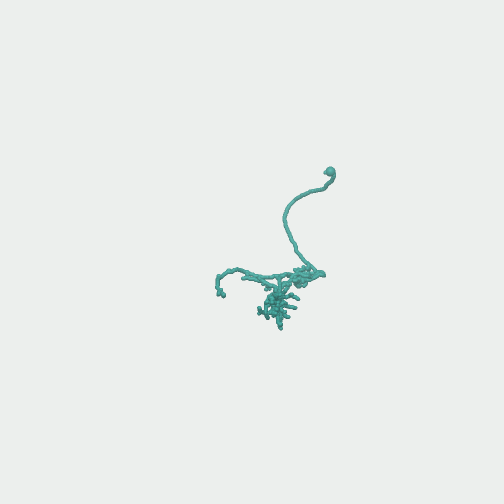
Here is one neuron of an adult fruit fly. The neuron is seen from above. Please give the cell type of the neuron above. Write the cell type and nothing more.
AMMC025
